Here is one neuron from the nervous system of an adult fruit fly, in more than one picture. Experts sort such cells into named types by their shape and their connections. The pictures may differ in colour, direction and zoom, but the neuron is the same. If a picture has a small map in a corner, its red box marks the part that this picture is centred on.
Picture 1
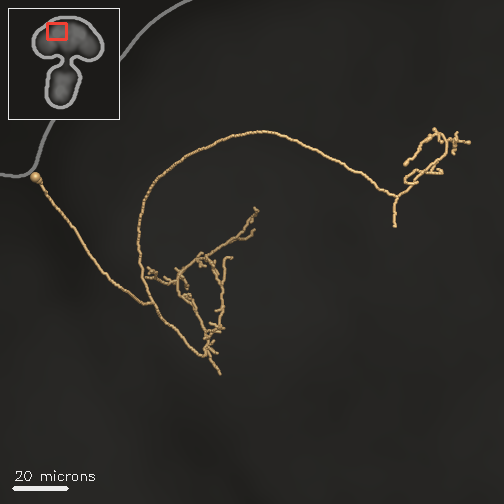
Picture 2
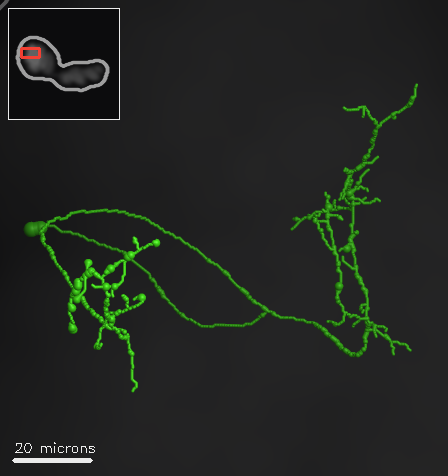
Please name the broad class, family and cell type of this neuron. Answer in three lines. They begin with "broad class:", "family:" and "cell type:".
broad class: central-brain intrinsic neuron
family: hemilineage SLPa&l1_lateral
cell type: PLP046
